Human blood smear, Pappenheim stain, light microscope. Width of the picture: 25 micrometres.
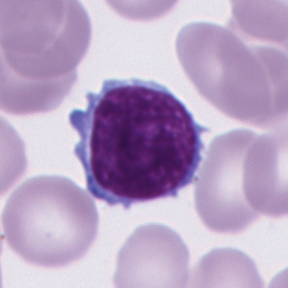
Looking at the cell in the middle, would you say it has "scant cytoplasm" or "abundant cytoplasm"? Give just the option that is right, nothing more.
Scant cytoplasm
